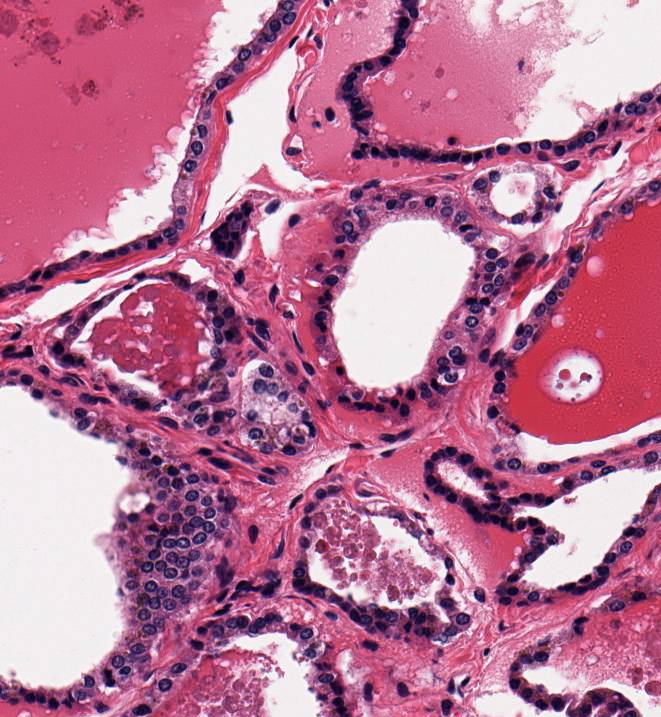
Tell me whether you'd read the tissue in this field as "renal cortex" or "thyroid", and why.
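This is thyroid. The follicle at the centre has an empty white lumen. In places the pink luminal material has pulled back from the lining, leaving clear gaps with scalloped edges, clearest at upper left. Each lining cell has one round dark nucleus, in a single row.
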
